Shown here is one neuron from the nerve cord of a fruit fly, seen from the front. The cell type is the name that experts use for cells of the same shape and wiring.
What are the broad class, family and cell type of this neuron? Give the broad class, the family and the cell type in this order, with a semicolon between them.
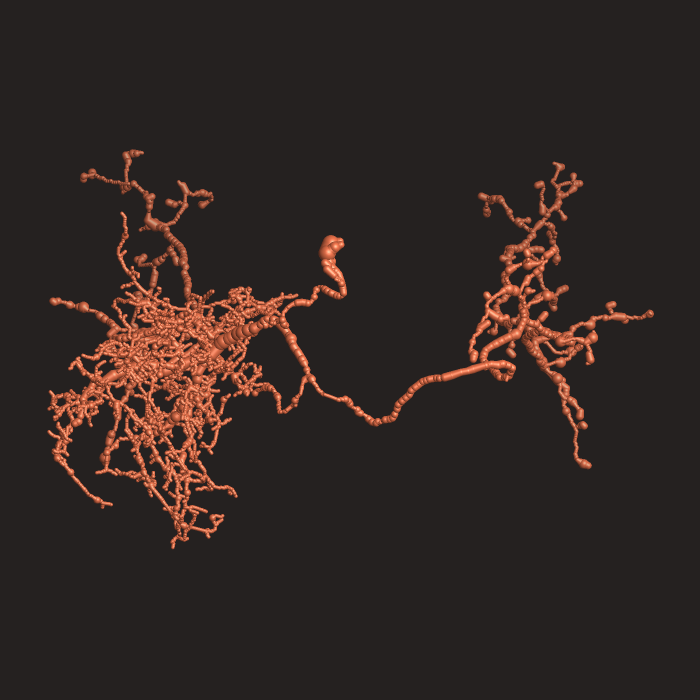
nerve-cord intrinsic neuron; hemilineage 01A; IN01A002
